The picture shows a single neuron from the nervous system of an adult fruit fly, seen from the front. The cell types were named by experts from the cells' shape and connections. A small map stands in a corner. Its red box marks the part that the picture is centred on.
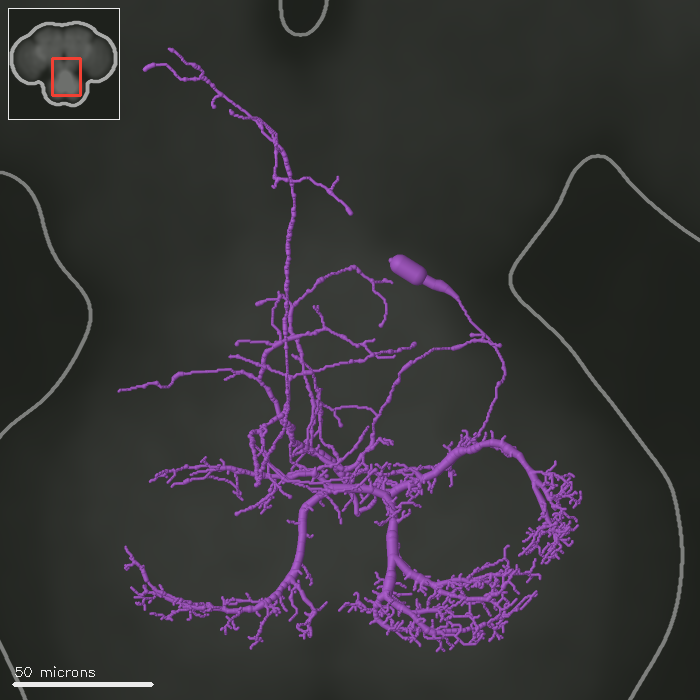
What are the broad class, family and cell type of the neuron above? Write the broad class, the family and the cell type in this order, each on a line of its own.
ascending neuron
hemilineage 23B
AN23B002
